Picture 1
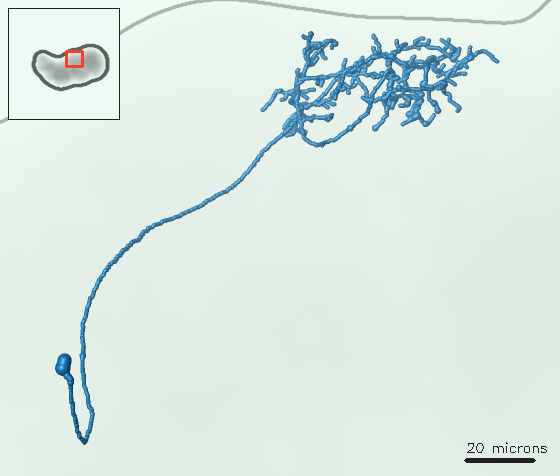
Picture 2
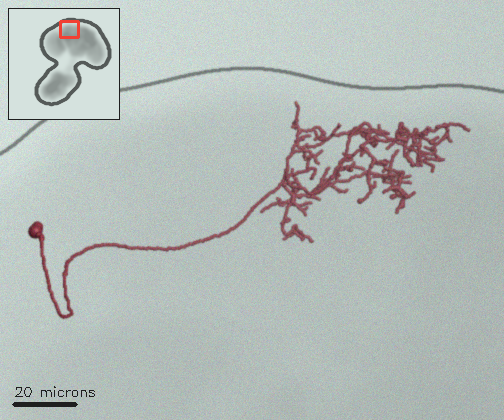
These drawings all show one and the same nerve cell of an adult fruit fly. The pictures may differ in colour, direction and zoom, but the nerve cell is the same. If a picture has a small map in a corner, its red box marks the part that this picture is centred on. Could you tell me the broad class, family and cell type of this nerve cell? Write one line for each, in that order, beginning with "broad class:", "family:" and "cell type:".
broad class: central-brain intrinsic neuron
family: hemilineage SIPa1_ventral
cell type: SIP006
